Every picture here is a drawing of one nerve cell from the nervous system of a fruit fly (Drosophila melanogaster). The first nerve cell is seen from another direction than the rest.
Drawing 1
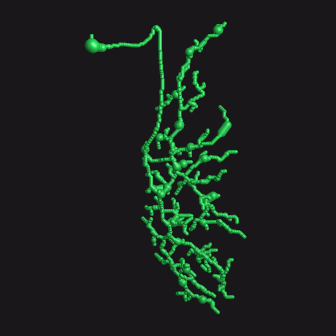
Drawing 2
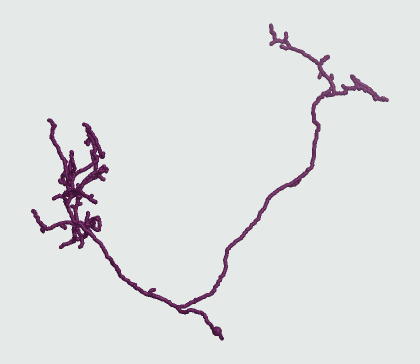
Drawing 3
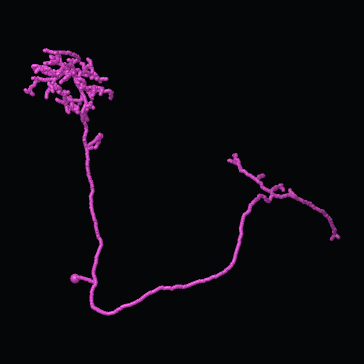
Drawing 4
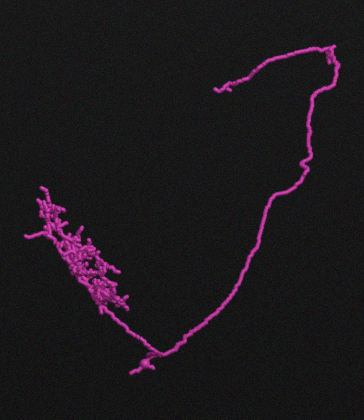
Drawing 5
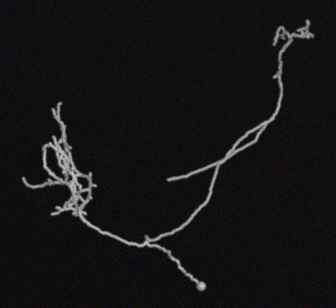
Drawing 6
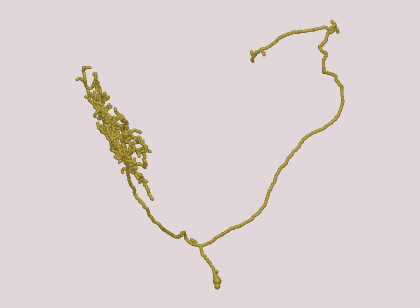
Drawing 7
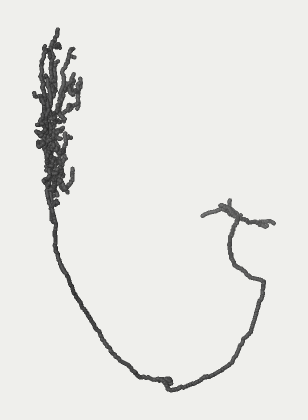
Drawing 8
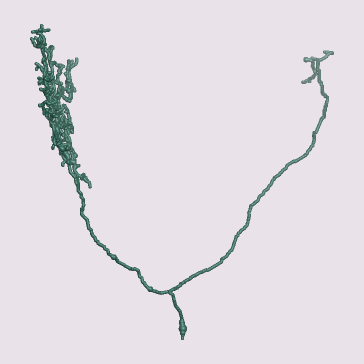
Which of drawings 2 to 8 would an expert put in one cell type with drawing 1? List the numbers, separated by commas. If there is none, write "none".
4, 6, 7, 8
